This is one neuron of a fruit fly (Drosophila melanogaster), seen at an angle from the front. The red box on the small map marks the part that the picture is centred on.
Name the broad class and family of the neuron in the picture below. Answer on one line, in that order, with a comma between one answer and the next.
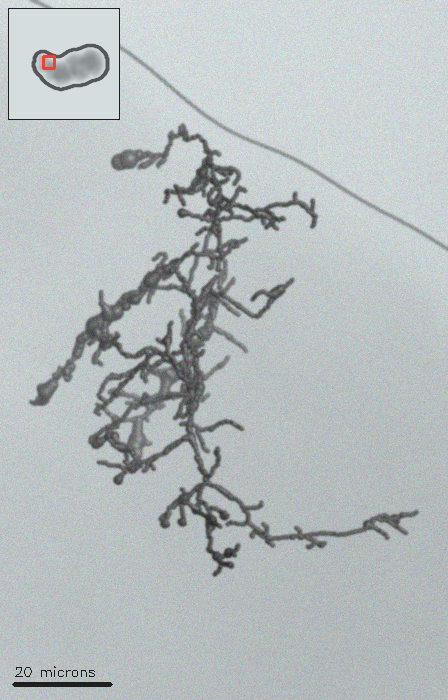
nerve-cord intrinsic neuron, hemilineage 19A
